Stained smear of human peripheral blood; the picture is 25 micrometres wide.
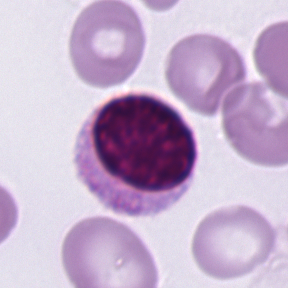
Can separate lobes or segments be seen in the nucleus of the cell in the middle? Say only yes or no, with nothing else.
No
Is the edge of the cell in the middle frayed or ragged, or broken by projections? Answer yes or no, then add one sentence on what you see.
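No. The cell has a round, smooth outline.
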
